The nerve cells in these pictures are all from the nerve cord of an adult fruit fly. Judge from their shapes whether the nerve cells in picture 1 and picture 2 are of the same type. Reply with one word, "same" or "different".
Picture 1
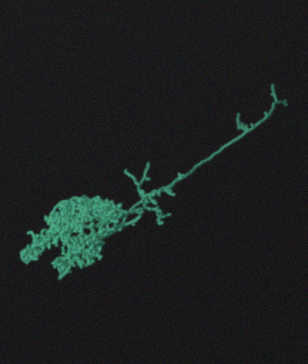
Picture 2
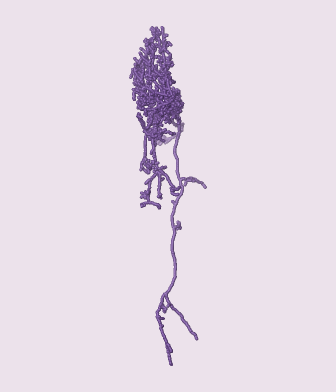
same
